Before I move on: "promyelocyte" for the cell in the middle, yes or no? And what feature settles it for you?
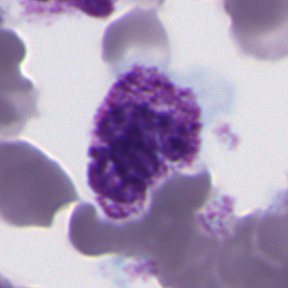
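Coarse dark purple granules pack this cell and lie over its nucleus, so that the outline of the nucleus cannot be traced. It is a basophil, not a promyelocyte.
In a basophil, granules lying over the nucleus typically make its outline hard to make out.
The edge of the cell is irregular and bumpy, with granules reaching right to the margin, and the cell is taller than it is wide. Loose purple granules lie outside it to the right and below, and a red cell presses against its lower right edge.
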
